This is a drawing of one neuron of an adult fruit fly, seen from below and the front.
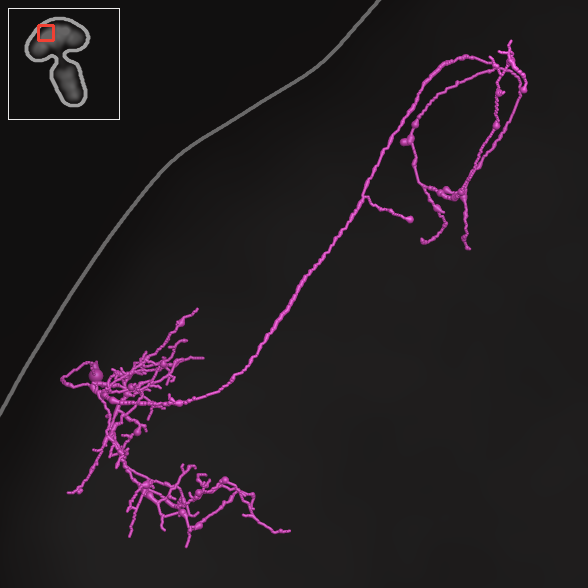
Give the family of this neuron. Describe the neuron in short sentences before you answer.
It is in the brain and does not reach the nerve cord. Dozens of branch ends can be seen. Its broad class is central-brain intrinsic neuron. Its family is hemilineage LHl2_dorsal.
